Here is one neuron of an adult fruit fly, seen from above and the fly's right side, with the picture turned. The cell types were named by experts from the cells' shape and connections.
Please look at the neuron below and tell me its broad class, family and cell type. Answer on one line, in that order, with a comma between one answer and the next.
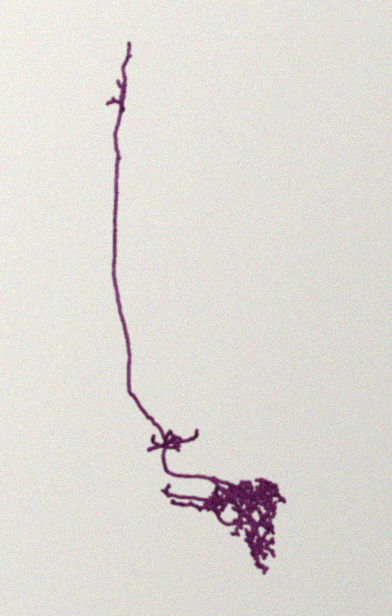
descending neuron, hemilineage LB7, DNg51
